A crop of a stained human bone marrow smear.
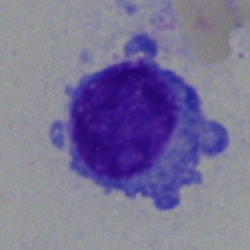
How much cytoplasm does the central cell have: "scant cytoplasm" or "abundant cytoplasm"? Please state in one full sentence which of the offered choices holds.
A narrow rim is all the cytoplasm this cell has.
